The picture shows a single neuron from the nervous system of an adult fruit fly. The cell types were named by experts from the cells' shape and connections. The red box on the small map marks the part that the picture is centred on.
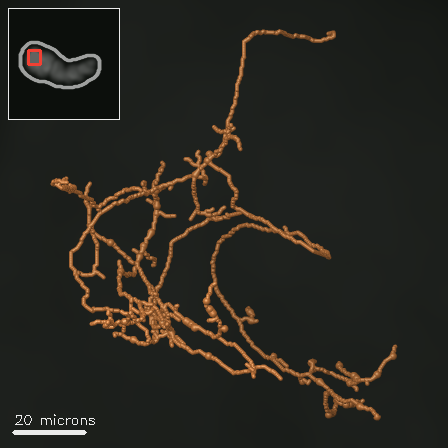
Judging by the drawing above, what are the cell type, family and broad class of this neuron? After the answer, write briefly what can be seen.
The cell type is CB1287. Its family is hemilineage SMPad3. It is a central-brain intrinsic neuron. The drawing shows no cell body. By the scale bar it is about 110 microns tall in this view. Dozens of branch ends can be seen.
